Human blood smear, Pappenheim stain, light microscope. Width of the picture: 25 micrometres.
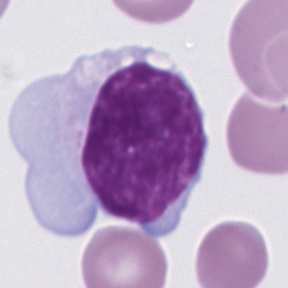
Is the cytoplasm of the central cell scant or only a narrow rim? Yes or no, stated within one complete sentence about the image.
No, what surrounds the nucleus is a broad area of cytoplasm.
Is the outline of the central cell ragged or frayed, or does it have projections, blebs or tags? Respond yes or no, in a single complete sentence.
Yes, the cell's outline is ragged or frayed, or carries projections, blebs or tags.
